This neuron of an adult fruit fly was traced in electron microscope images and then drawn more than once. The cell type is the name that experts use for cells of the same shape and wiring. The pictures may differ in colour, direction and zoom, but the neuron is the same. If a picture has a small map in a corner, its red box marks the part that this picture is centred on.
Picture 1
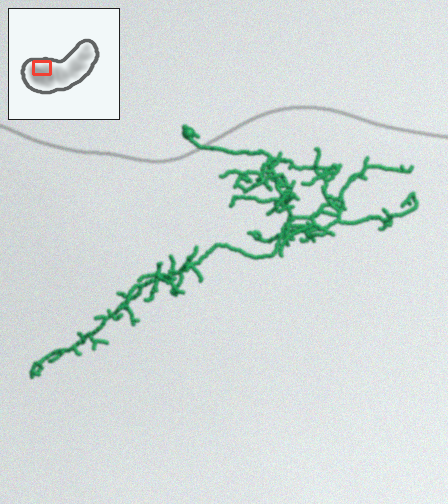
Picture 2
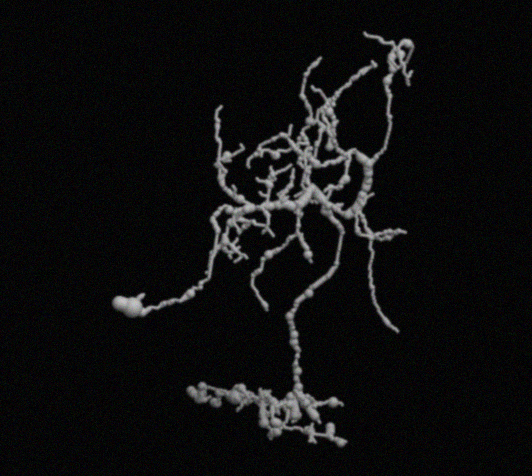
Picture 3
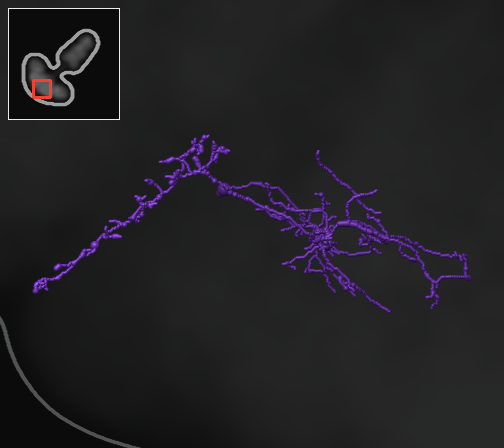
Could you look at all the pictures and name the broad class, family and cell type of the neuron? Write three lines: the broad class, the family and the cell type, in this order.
central-brain intrinsic neuron
hemilineage CLp1
SMP345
